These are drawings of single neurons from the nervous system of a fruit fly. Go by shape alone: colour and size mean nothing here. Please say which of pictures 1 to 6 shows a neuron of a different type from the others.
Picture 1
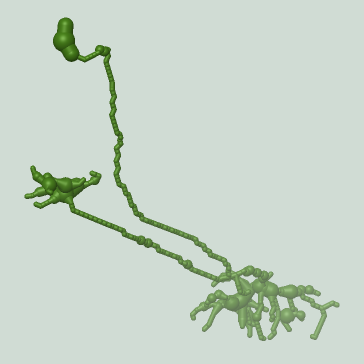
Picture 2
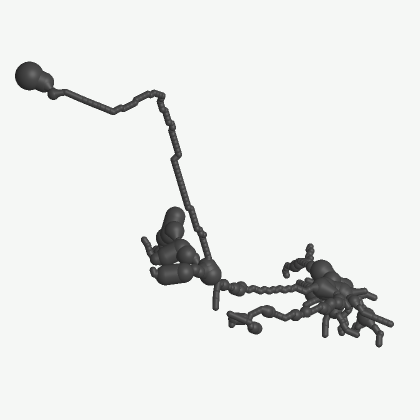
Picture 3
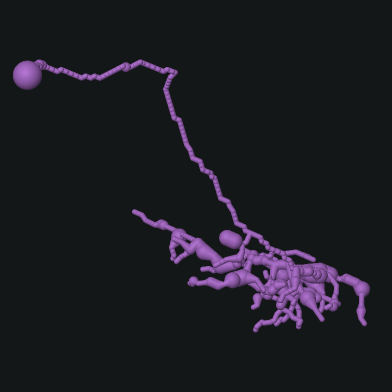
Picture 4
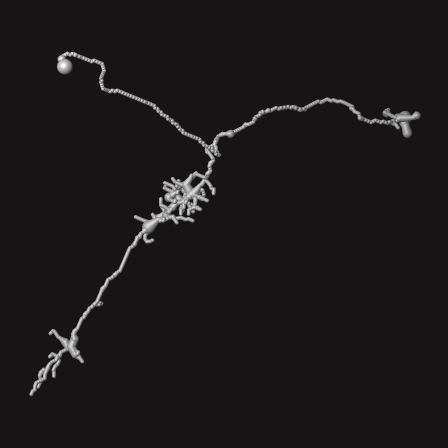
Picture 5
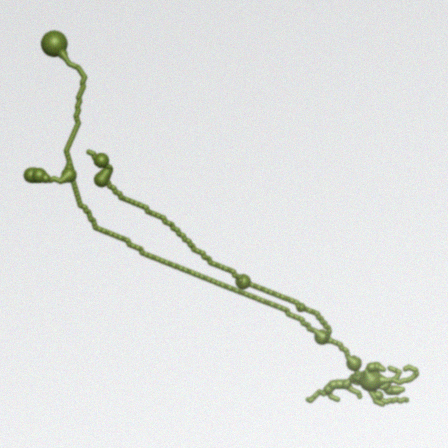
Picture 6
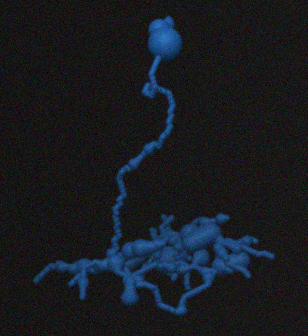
Picture 4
